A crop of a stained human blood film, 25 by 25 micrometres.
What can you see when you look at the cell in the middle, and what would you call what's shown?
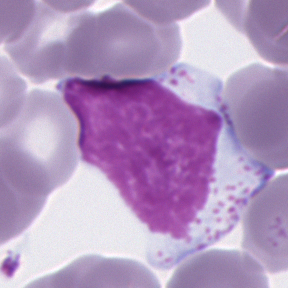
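The nucleus is a single, unlobed mass with an angular outline. Its chromatin stains deep purple and is fairly dense, showing only faint fine mottling. Very pale bluish-grey cytoplasm lies mostly to the right of and below the nucleus, with almost none along its upper-left edge. The cell is a large granular lymphocyte.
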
